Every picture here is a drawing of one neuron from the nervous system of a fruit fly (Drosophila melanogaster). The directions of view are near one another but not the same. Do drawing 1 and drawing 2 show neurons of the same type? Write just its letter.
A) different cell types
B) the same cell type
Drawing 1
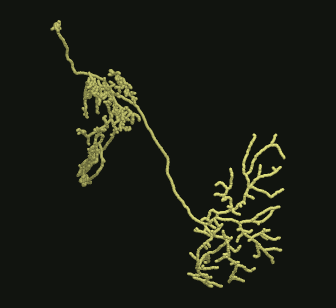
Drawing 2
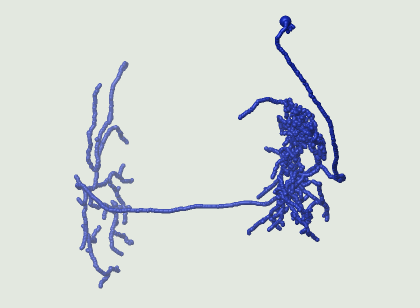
A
